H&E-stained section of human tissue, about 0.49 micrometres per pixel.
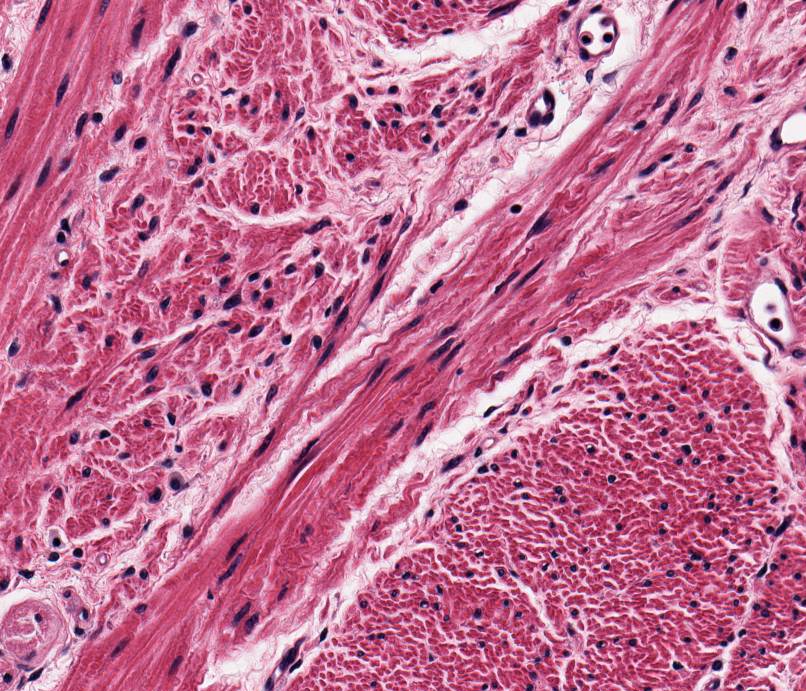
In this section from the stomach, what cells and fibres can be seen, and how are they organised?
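At lower right a large bundle is cut in cross-section, showing many small fibre profiles with scattered small round nuclei. In the central longitudinal band the nuclei are elongated and spindle-shaped, lying parallel to the fibres. Thin strands of pale loose connective tissue separate the muscle bundles. Small blood vessels lie in that tissue near the upper right edge.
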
